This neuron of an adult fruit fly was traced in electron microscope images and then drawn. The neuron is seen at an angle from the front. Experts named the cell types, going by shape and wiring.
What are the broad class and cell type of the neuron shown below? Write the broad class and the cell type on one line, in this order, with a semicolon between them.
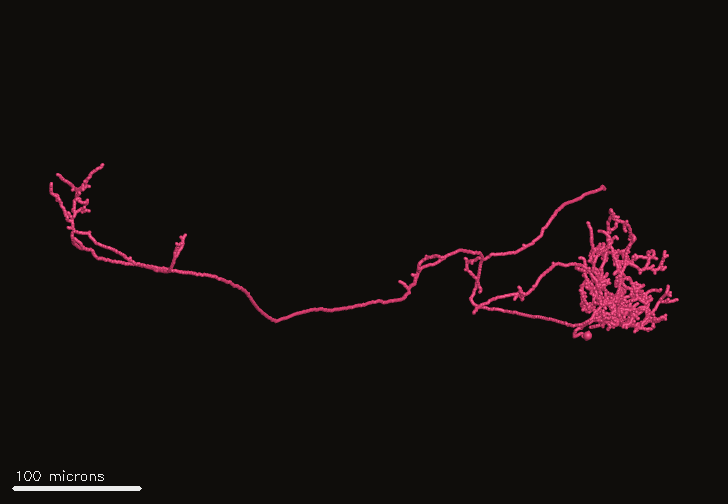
ascending neuron; ANXXX145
